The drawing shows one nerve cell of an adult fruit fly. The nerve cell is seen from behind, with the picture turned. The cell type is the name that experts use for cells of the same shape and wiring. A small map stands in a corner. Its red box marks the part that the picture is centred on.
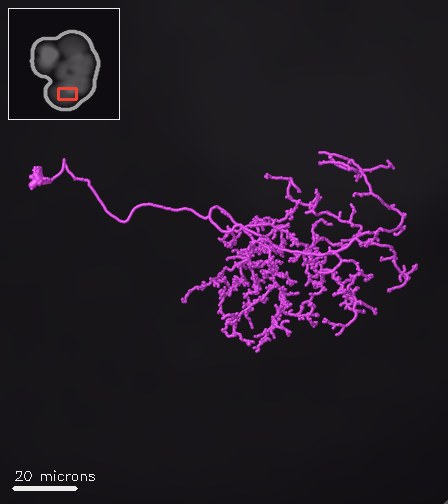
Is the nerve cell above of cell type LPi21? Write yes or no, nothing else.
no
